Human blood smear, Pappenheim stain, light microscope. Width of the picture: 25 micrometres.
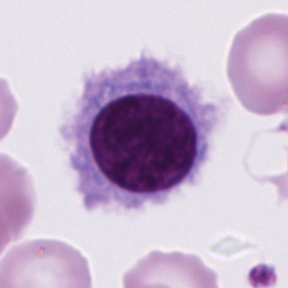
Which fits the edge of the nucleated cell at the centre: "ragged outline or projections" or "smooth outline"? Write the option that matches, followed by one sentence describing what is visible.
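Ragged outline or projections. The cell's outer edge is ragged and fringed rather than smooth.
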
